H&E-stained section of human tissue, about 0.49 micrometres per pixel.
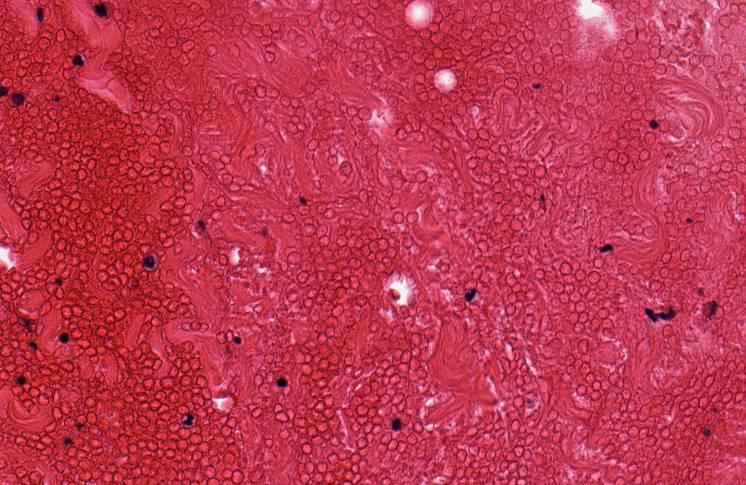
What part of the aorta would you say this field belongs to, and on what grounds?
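That's blood in a vessel or clot: densely packed red blood cells fill nearly the whole field. The red cells show as small round profiles, darker at the rim and paler in the centre.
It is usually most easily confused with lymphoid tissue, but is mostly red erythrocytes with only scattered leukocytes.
Small dark nuclei lie sparsely and singly among the red cells, while wavy pink fibrillar strands swirl in bands across the field.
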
